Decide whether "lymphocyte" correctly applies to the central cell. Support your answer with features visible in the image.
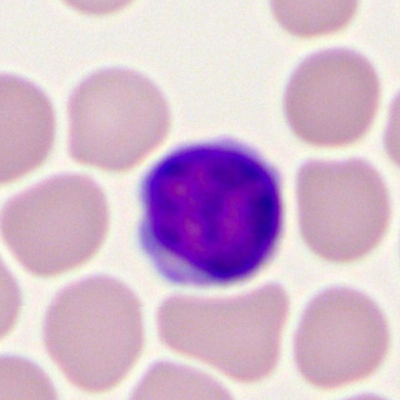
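Yes, lymphocyte is the right name for this central cell. What settles it is the cytoplasm: only a scant rim of pale blue shows, most clearly as a crescent at the lower left of the cell.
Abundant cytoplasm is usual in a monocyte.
This scant rim therefore speaks against monocyte, and its pale blue colour speaks for lymphocyte.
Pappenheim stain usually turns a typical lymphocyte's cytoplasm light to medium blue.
Notice, too, that no granules are seen in the cytoplasm.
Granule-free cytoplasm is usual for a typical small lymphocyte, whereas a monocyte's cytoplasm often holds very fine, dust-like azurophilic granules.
The outline is roughly round, and the chromatin is dense, dark purple and coarsely clumped.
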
